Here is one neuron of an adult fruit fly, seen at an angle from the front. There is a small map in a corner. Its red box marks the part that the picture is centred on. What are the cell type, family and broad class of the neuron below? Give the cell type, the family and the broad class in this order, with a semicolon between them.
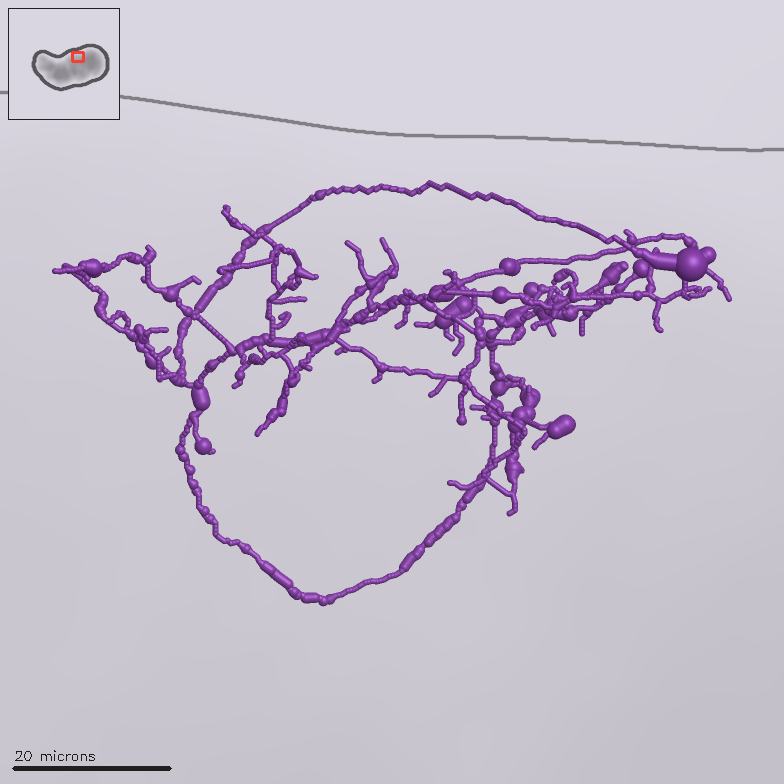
CB2572; hemilineage SMPpd1; central-brain intrinsic neuron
